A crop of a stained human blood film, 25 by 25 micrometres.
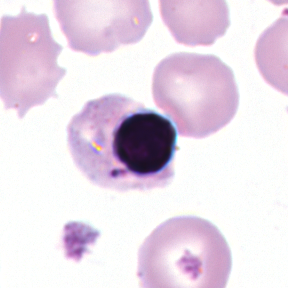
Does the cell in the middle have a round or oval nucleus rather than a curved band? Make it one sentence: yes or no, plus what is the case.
Yes, it is a compact round or oval mass that the nucleus forms.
